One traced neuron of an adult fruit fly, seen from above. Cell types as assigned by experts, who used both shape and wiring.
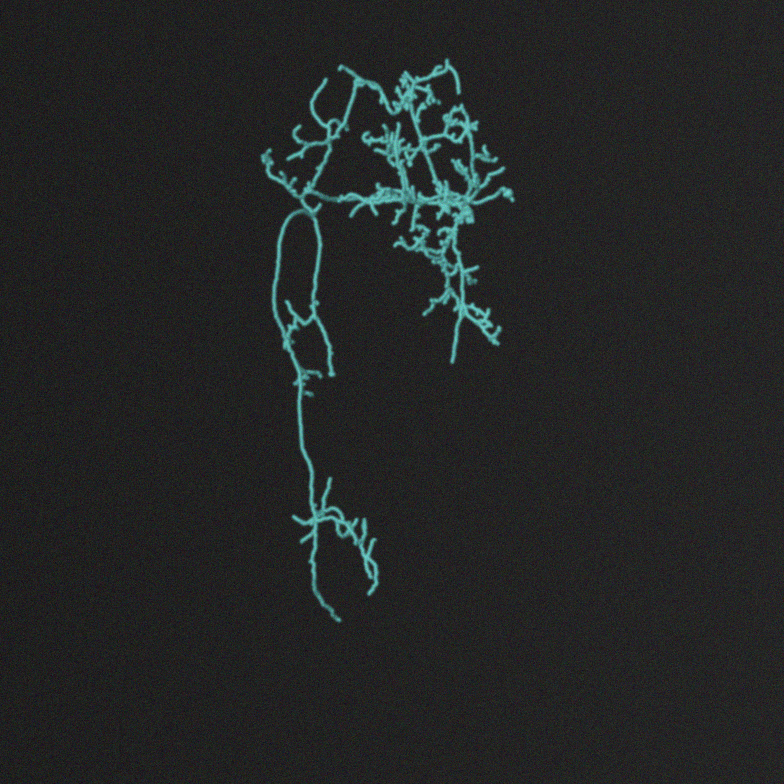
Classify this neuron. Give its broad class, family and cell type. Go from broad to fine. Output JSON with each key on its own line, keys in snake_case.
{
 "broad_class": "nerve-cord intrinsic neuron",
 "family": "hemilineage 19B",
 "cell_type": "IN19B109"
}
